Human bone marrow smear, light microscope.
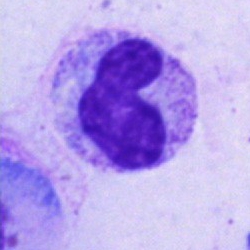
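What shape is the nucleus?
It is kidney-shaped, with a deep notch on its right side.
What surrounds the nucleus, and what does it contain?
A moderate rim of pale pinkish-lilac cytoplasm, with fine pinkish-purple granules scattered through it, inside a roughly round cell outline.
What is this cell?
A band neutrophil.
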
